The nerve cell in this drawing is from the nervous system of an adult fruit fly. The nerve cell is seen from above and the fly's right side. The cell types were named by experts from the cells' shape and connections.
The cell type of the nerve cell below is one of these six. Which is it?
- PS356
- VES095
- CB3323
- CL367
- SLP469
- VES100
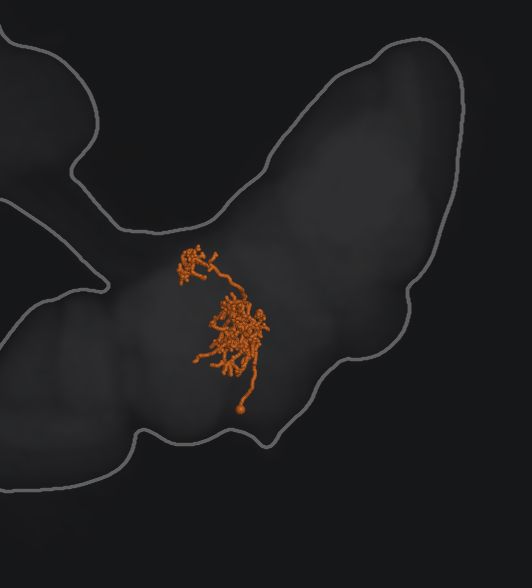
CB3323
